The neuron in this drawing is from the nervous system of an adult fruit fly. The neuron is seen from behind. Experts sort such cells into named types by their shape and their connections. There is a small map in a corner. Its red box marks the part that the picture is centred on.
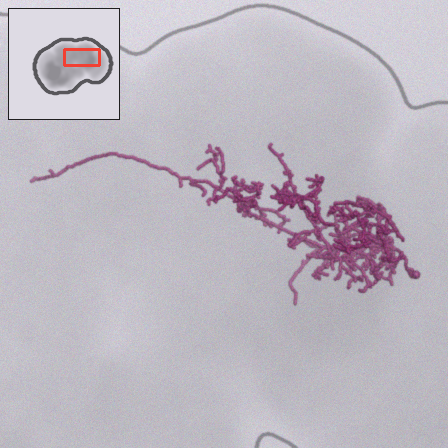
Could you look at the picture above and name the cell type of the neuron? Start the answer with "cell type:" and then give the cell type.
cell type: CB1748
